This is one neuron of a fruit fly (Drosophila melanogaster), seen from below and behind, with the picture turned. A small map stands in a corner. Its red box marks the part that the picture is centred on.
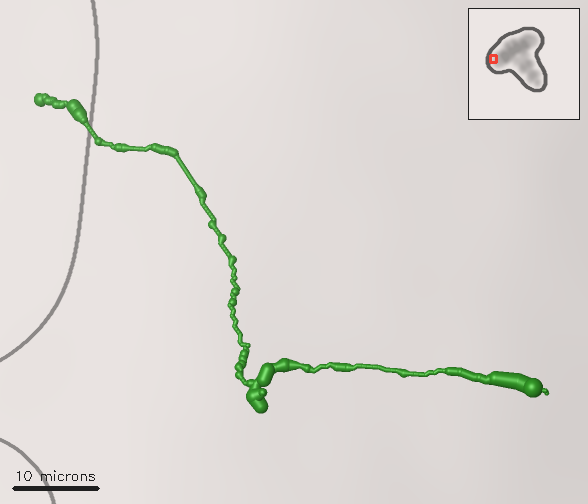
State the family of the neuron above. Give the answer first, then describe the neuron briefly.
The name of its family is class visual. Its broad class is photoreceptor or other optic-lobe sensory neuron. By the scale bar it is about 60 microns wide in this view. It has a dozen or fewer branch ends.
